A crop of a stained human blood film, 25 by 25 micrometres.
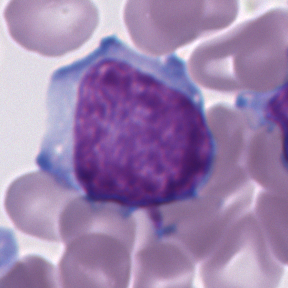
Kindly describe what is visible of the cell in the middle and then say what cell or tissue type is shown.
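First, the nucleus takes up about 70% of the cell's area and sits toward the right, leaving the widest band of cytoplasm on the left. The chromatin is purple and finely mottled, not packed into coarse dark blocks. The cytoplasm is pale blue, deepening toward the cell edge, and a small blue tag of it juts from the lower edge. So this is a myeloblast.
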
